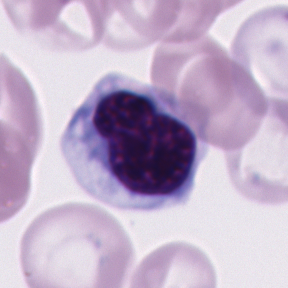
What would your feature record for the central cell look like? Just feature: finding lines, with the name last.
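Nucleus: notched on the upper side, partly dividing it into lobes
Chromatin: dark purple, coarsely clumped
Nucleoli: none distinct that I can see
Cytoplasm: no visible granules
Name: normoblast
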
